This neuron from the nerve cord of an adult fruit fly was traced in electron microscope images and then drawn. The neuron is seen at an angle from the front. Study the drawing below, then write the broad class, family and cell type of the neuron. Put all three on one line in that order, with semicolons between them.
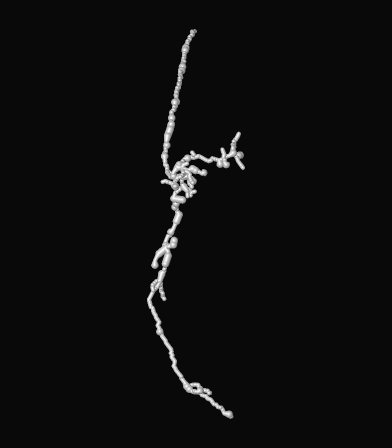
sensory neuron entering the nerve cord; class mechanosensory tactile; SNta03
